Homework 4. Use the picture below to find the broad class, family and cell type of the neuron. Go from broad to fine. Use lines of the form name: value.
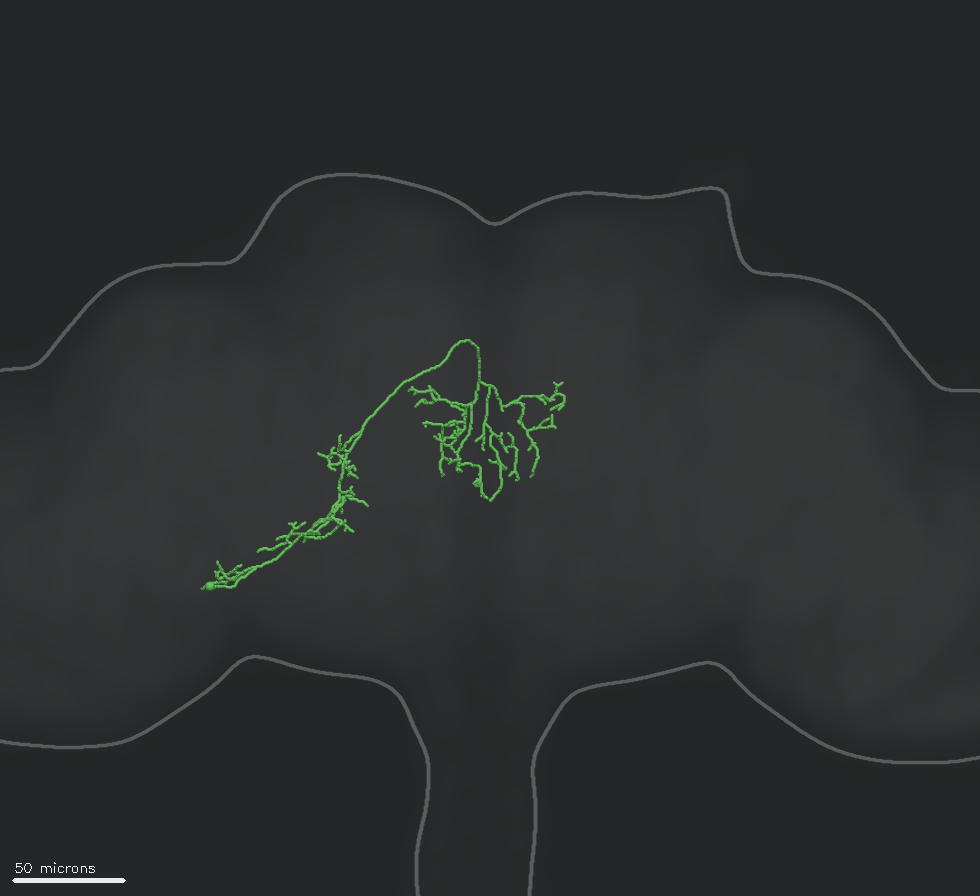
broad class: central-brain intrinsic neuron
family: hemilineage DL1_dorsal
cell type: FB2J_a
